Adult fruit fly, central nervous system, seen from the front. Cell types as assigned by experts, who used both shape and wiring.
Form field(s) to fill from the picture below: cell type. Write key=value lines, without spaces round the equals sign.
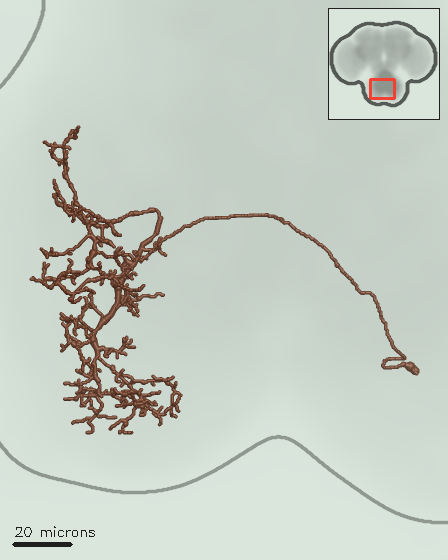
cell_type=IN12B043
